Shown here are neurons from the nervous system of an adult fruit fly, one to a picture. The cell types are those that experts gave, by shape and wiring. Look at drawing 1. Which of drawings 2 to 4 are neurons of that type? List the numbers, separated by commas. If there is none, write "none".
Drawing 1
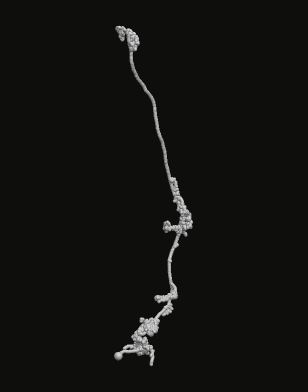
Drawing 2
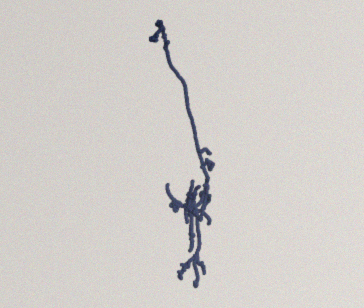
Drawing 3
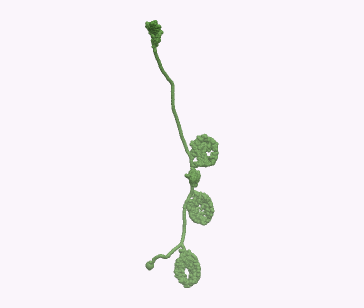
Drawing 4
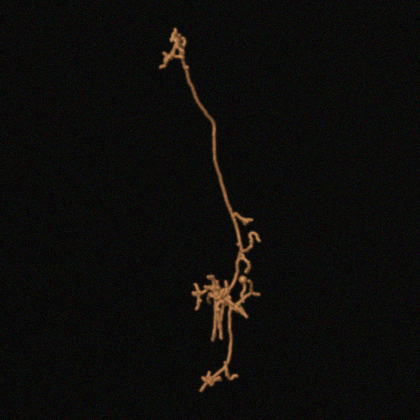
none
